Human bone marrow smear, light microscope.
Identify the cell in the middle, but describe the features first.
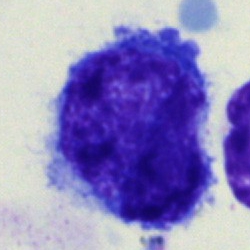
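Small knobby blebs project from the upper border. Dark-staining nuclear material occupies nearly the entire cell, so cytoplasm is scant; only a thin pale blue fringe shows at the lower left edge. The chromatin stains deep purple and appears clumped, with darker patches lying among lighter spots. The cell is a blast.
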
